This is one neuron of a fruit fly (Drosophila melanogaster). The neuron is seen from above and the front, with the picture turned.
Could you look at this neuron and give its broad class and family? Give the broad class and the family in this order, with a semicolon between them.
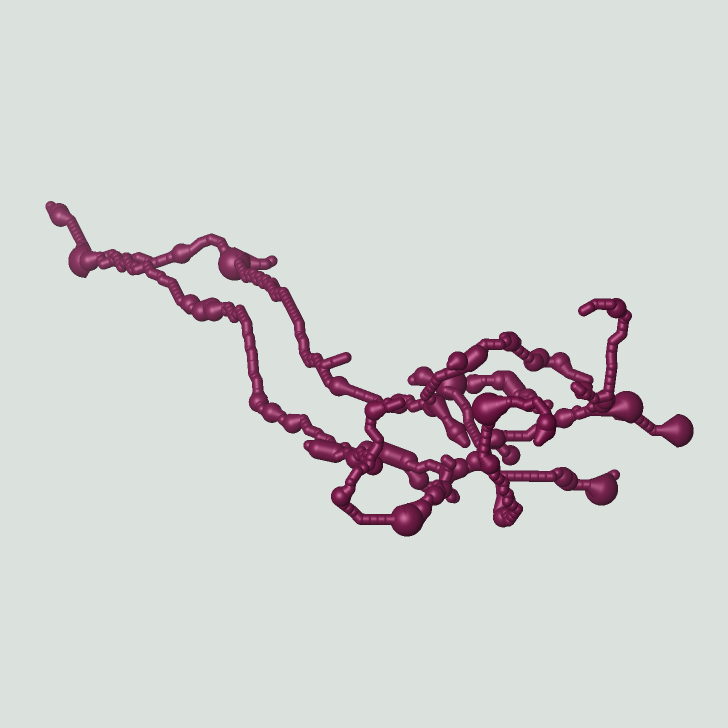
sensory neuron entering the brain; class gustatory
